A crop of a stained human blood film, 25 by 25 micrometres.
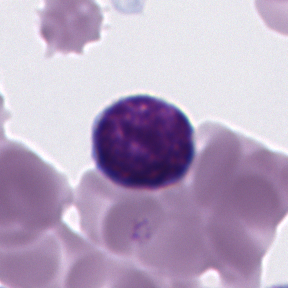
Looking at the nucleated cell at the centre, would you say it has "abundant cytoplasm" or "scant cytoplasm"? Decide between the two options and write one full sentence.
This cell has scant cytoplasm, no more than a thin rim.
